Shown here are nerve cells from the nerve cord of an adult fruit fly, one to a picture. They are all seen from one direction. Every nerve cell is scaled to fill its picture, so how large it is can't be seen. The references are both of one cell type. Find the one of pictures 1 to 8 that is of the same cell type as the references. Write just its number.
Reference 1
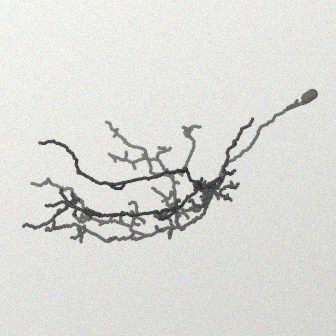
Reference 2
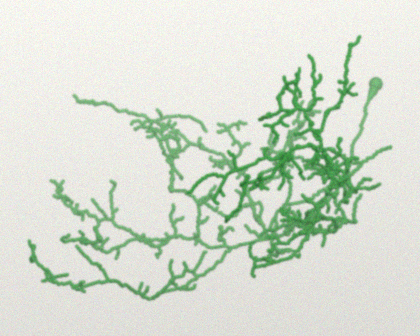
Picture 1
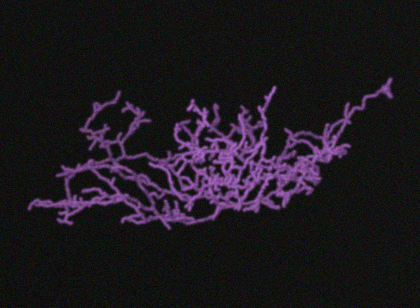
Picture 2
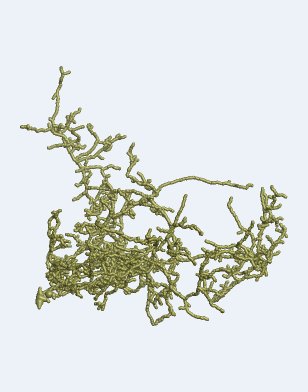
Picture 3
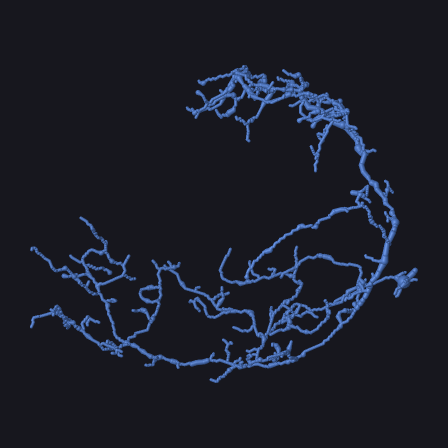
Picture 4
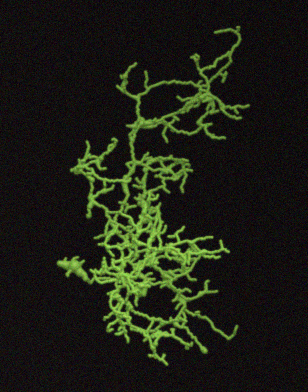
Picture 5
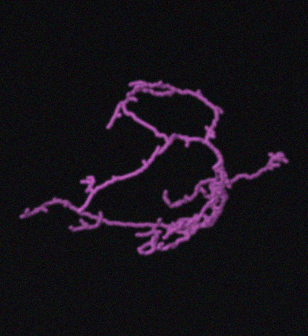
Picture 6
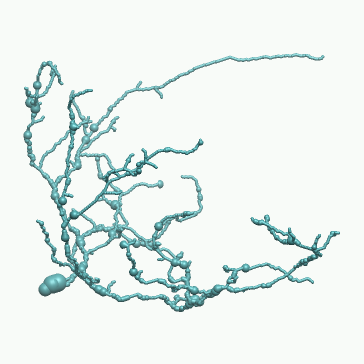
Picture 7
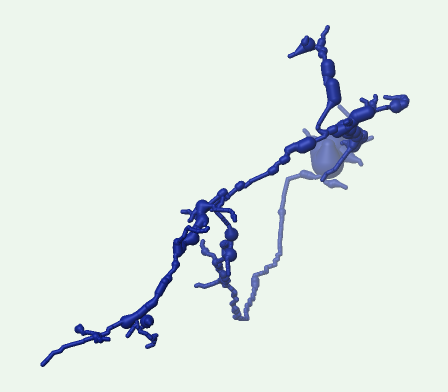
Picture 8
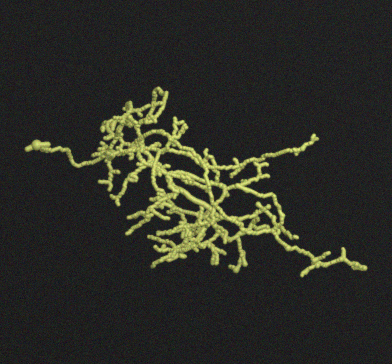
1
